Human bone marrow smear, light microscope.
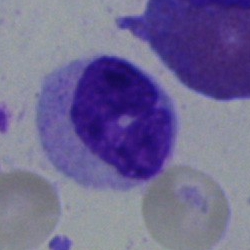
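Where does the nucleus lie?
Off-centre, toward the right side of the cell.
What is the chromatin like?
Dark purple and coarsely clumped.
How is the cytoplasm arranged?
As a broad, pale lilac-blue crescent on the left of the nucleus.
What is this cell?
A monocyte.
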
